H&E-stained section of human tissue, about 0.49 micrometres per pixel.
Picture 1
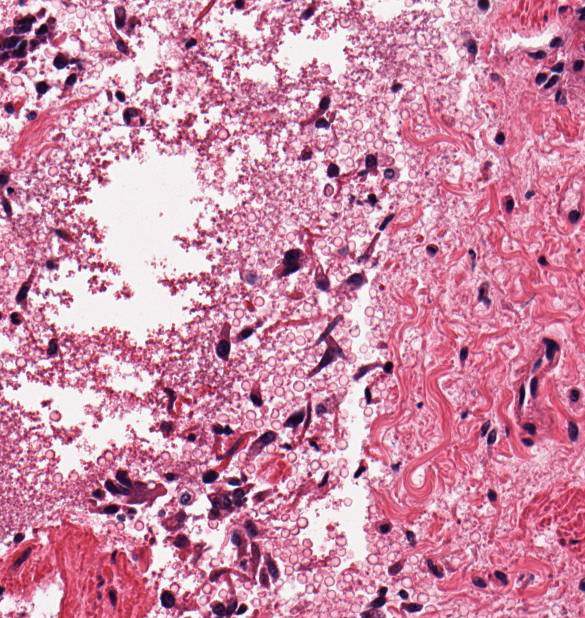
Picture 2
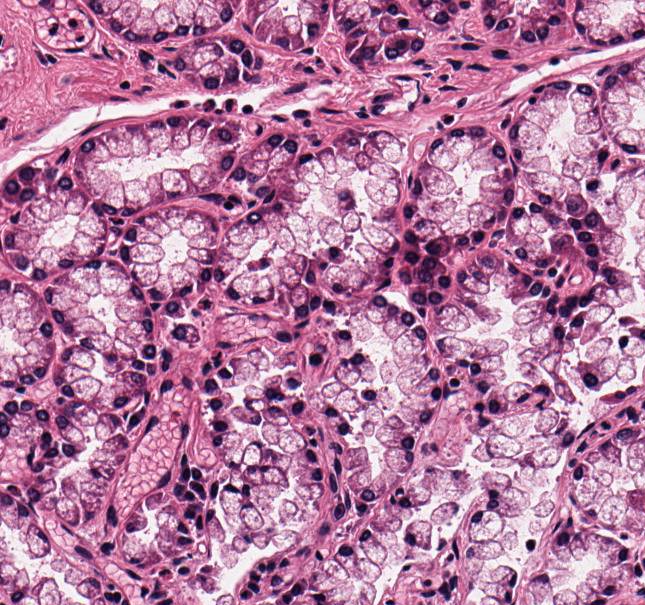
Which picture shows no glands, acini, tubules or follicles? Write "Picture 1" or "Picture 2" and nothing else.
Picture 1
